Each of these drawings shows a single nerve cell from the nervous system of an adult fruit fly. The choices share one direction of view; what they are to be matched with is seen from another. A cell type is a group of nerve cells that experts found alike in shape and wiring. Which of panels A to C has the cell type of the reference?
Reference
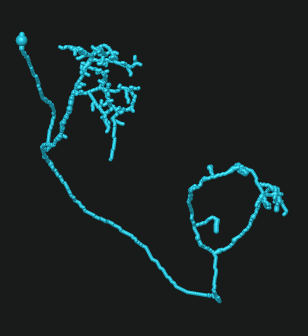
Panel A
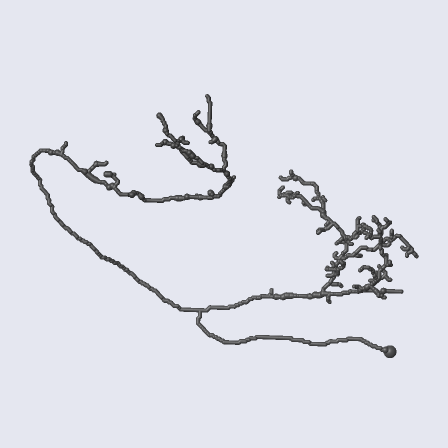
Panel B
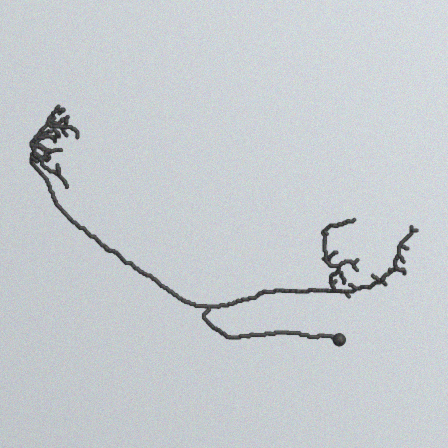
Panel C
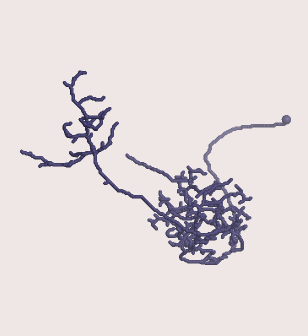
Panel A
